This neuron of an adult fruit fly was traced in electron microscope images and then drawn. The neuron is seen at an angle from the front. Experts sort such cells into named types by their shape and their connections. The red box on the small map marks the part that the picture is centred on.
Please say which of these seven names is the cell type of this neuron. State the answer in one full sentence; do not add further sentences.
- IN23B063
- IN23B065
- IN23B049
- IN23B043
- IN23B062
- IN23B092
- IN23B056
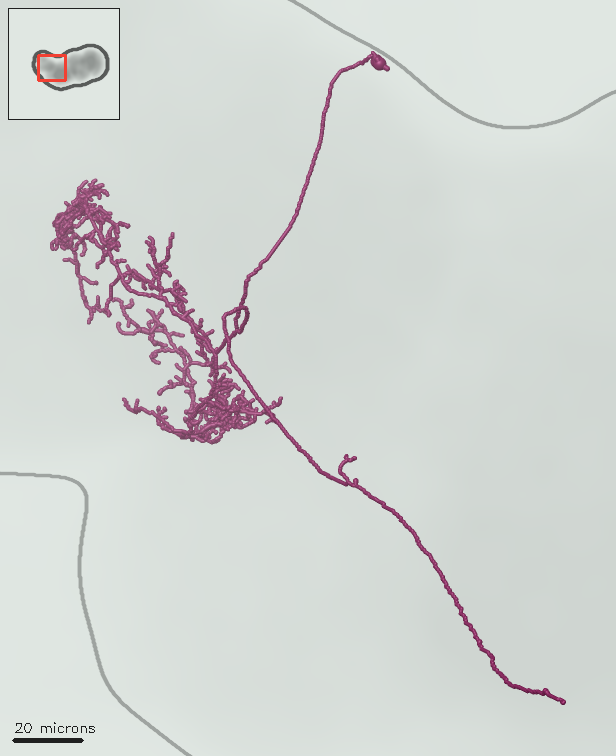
The cell type that this neuron has is IN23B049.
